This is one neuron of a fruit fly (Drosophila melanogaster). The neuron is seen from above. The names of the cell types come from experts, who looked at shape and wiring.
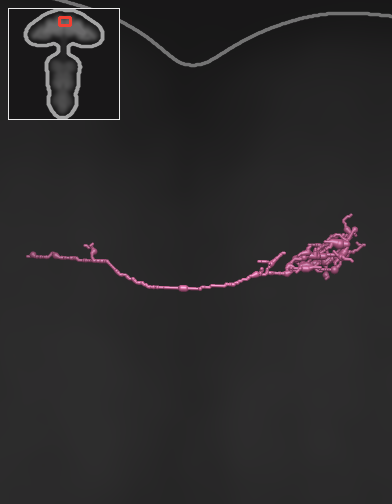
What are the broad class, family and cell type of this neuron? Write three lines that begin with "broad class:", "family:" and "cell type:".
broad class: central-brain intrinsic neuron
family: hemilineage ALl1_ventral
cell type: VP2_l2PN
